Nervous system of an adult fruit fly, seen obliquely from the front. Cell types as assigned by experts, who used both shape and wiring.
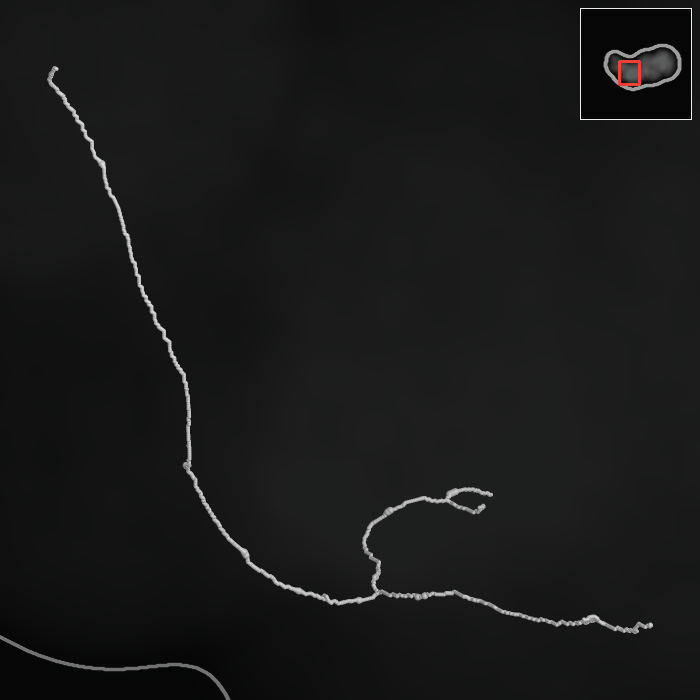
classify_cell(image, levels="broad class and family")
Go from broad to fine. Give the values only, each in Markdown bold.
**sensory neuron entering the nerve cord**, **class mechanosensory tactile**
